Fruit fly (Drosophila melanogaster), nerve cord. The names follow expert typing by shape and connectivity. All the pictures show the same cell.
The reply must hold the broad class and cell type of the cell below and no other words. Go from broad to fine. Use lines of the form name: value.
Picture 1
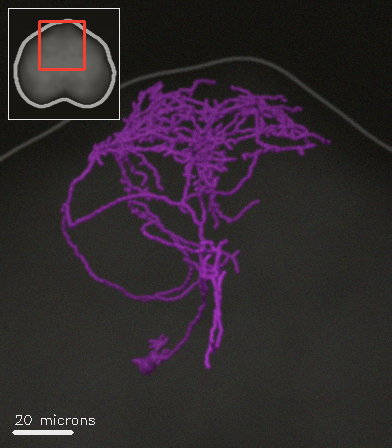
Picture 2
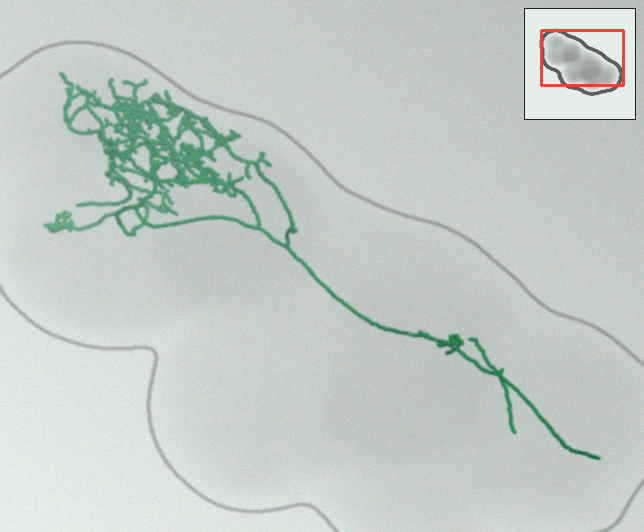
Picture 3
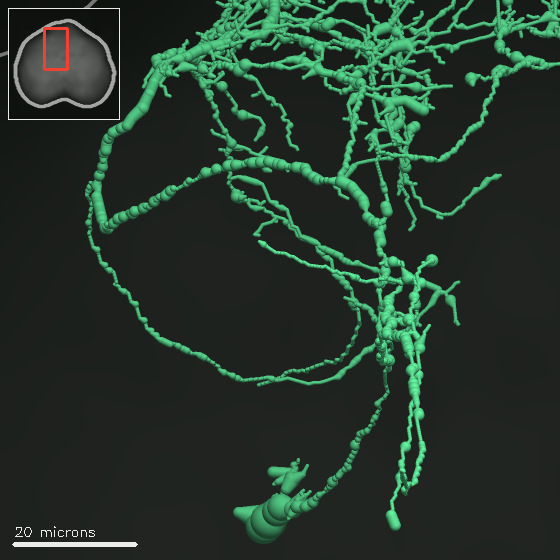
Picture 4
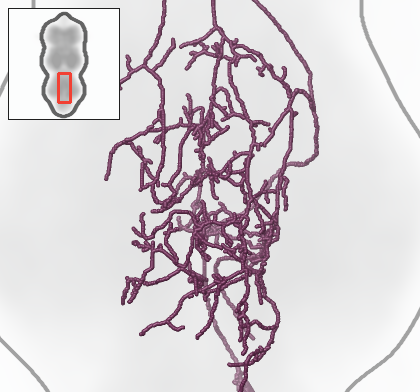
broad class: ascending neuron
cell type: ANXXX169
